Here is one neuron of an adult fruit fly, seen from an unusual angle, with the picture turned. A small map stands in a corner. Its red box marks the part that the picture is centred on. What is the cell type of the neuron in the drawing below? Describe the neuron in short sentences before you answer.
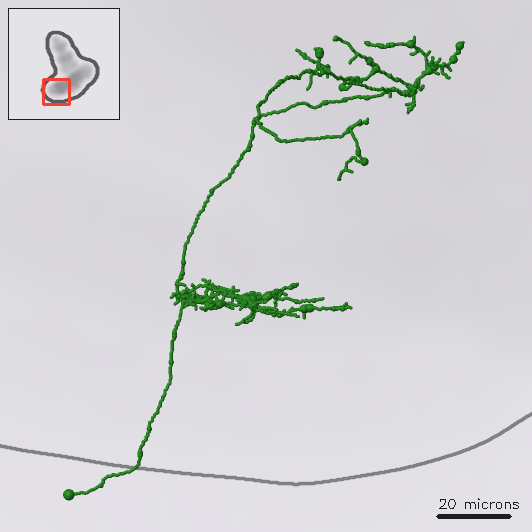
Its cell body lies at the lower left of the picture. From top to bottom in the picture it spans about 130 microns. Dozens of branch ends can be seen. Its broad class is visual projection neuron. It is of cell type MeTu4f.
